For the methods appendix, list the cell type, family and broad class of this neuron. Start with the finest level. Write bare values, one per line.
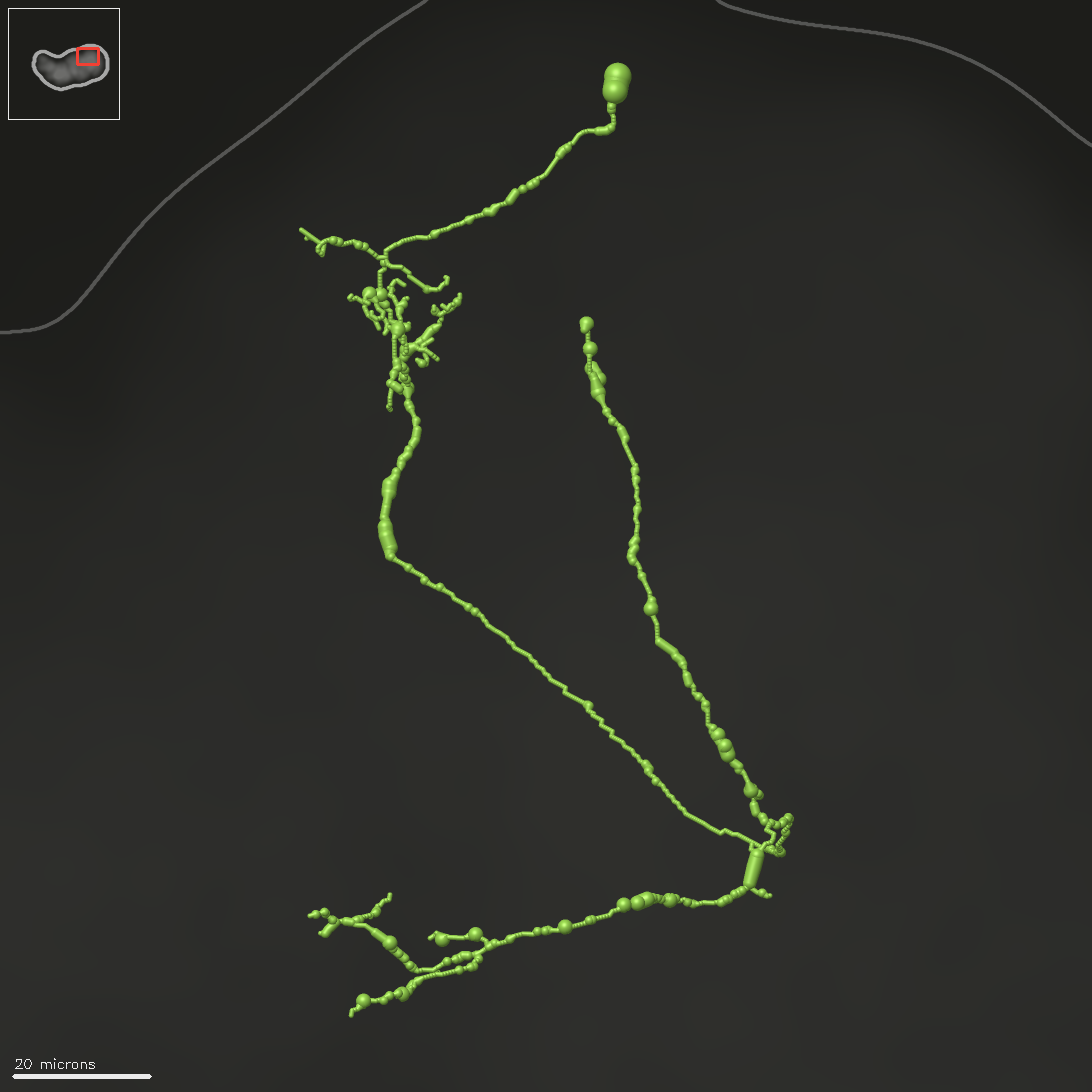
KCa'b'-ap2
class Kenyon Cell
central-brain intrinsic neuron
